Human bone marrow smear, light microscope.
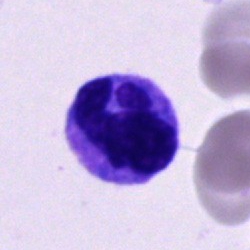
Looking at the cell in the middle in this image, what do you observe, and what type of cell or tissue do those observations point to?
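Most of the cell is taken up by a nucleus set toward the upper right, with dense, dark purple chromatin. It is folded, a paler cleft cutting in from the top. Violet cytoplasm forms a crescent along the lower left. Answer: monocyte.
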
